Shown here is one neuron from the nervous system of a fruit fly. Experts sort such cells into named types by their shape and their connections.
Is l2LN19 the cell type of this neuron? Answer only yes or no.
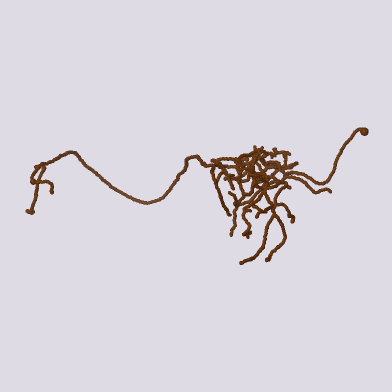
no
